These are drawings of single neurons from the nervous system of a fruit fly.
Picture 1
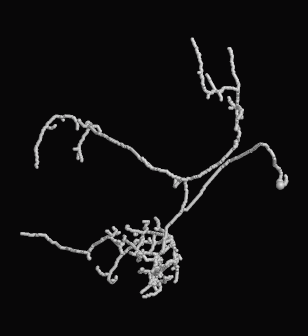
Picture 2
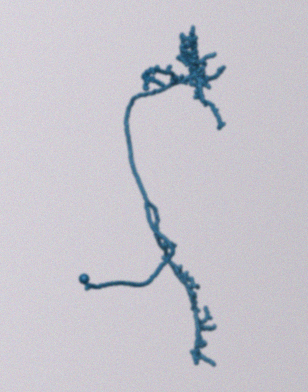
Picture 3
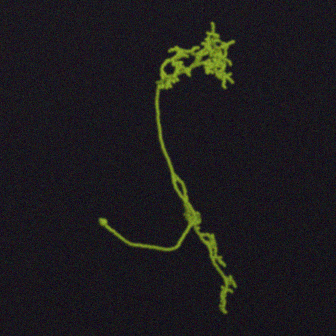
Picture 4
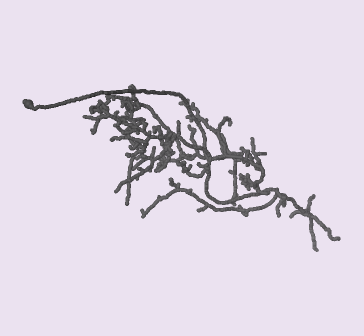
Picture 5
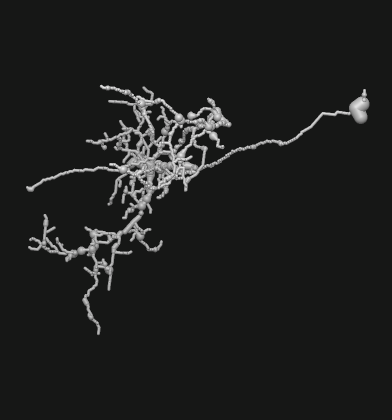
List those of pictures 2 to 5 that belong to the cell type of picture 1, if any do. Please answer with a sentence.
Picture 5 is of the same cell type.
